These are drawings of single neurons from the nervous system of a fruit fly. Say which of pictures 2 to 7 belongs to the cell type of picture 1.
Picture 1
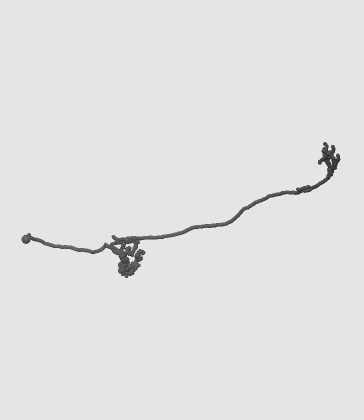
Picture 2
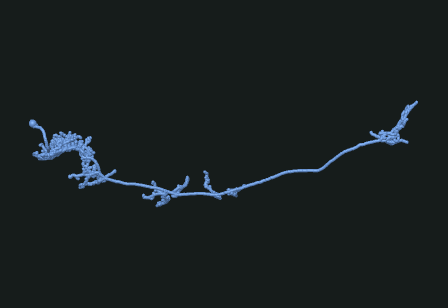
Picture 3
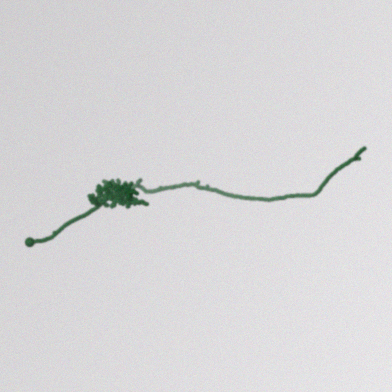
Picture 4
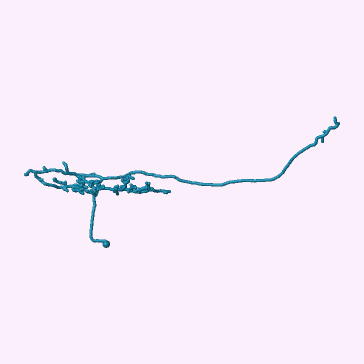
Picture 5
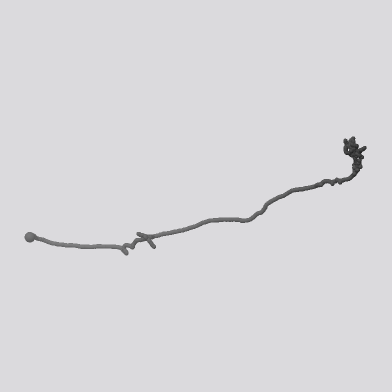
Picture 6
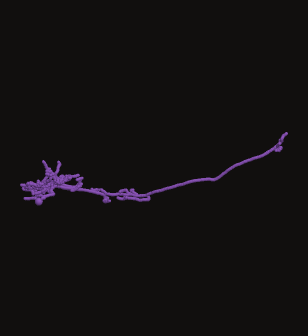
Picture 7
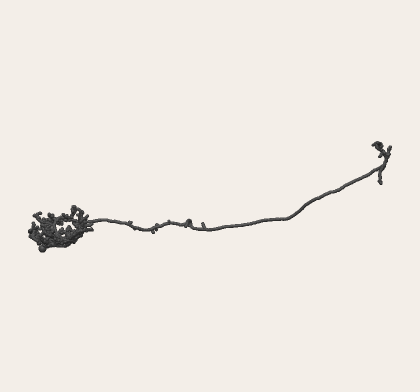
Picture 5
